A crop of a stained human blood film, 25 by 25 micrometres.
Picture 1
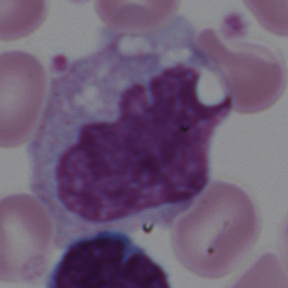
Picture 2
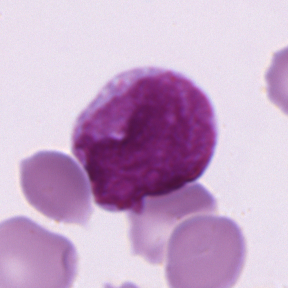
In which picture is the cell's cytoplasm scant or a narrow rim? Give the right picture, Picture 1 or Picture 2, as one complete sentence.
The nucleus occupies most of the cell in picture 2.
